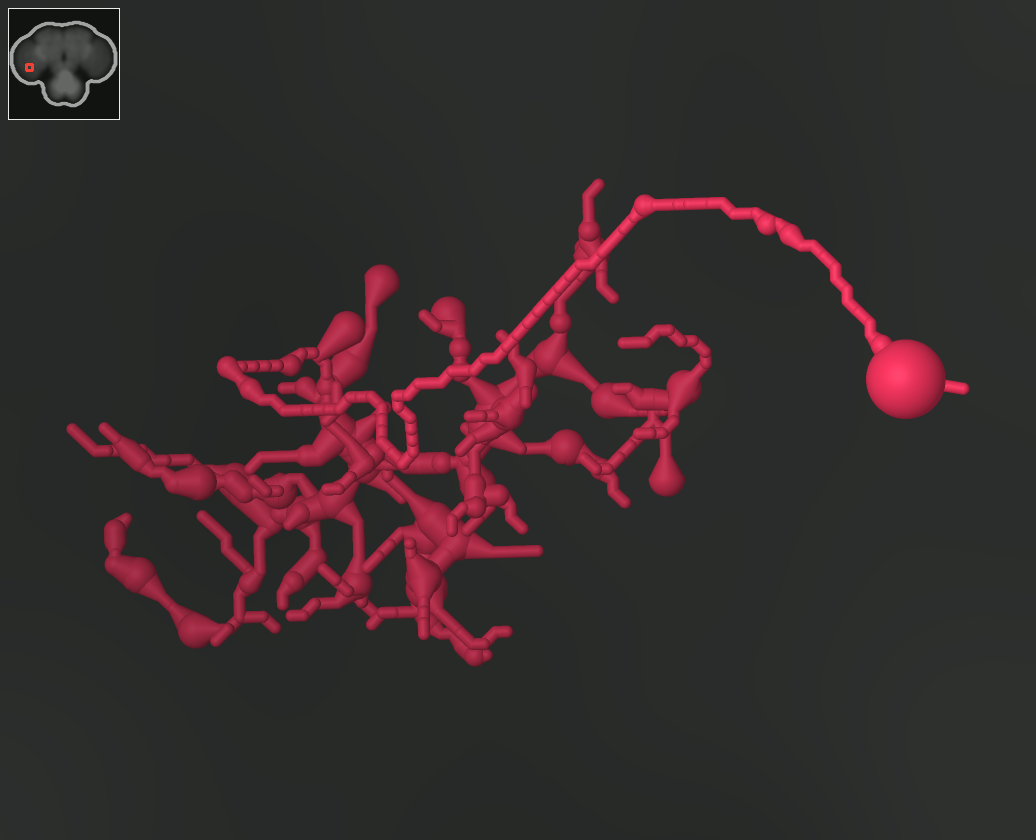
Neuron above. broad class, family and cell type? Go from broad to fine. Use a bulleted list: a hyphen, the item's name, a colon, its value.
- broad class: optic-lobe intrinsic neuron
- family: Dm
- cell type: Dm15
